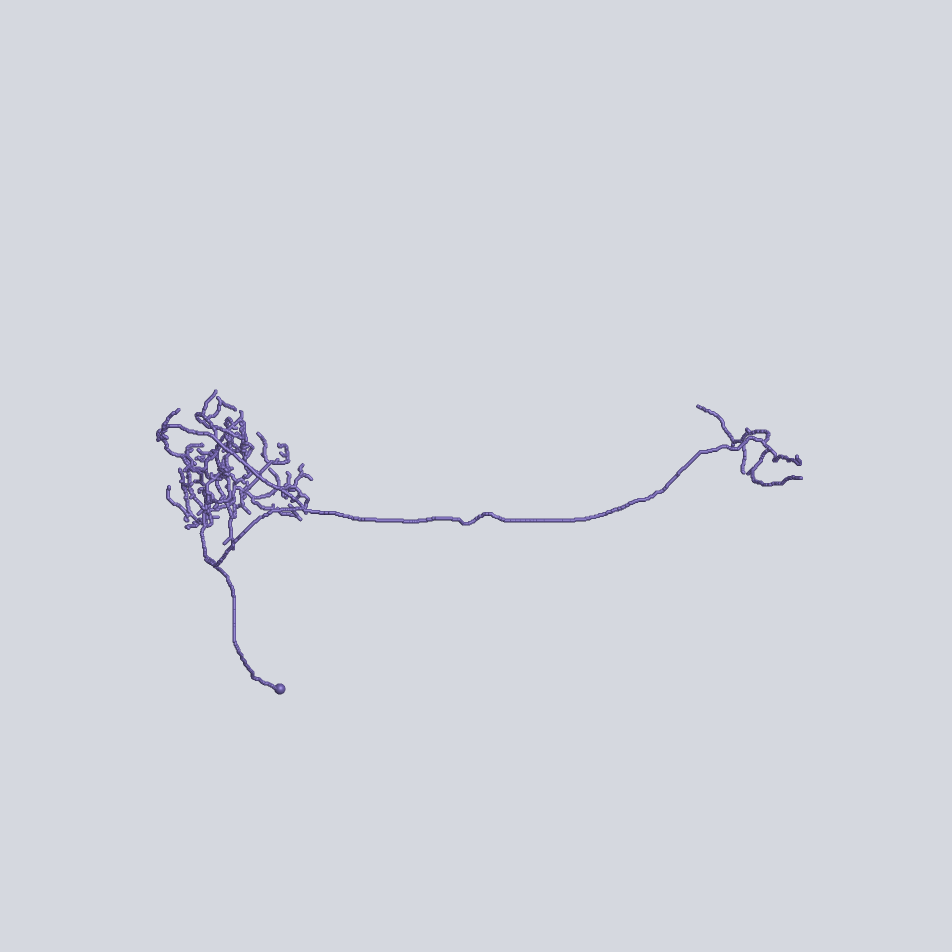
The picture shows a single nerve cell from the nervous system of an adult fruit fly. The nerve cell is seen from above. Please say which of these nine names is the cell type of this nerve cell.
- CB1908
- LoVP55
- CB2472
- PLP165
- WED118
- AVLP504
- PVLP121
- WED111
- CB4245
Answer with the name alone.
WED111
